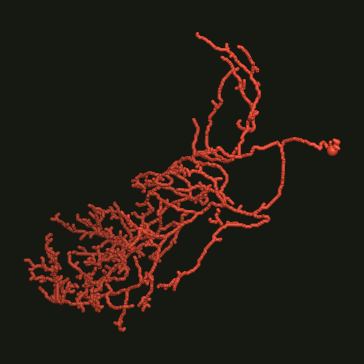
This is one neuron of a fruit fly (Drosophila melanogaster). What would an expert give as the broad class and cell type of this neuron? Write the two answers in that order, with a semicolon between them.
central-brain intrinsic neuron; PVLP148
